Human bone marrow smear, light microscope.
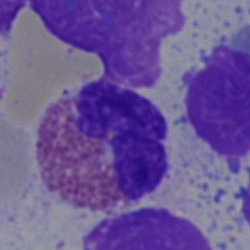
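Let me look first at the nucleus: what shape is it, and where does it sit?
It is curved and divided into lobes, and it lies along the right side of the cell.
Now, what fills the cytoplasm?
Granules, packed close, pinkish-orange, coarse and round.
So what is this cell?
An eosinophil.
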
